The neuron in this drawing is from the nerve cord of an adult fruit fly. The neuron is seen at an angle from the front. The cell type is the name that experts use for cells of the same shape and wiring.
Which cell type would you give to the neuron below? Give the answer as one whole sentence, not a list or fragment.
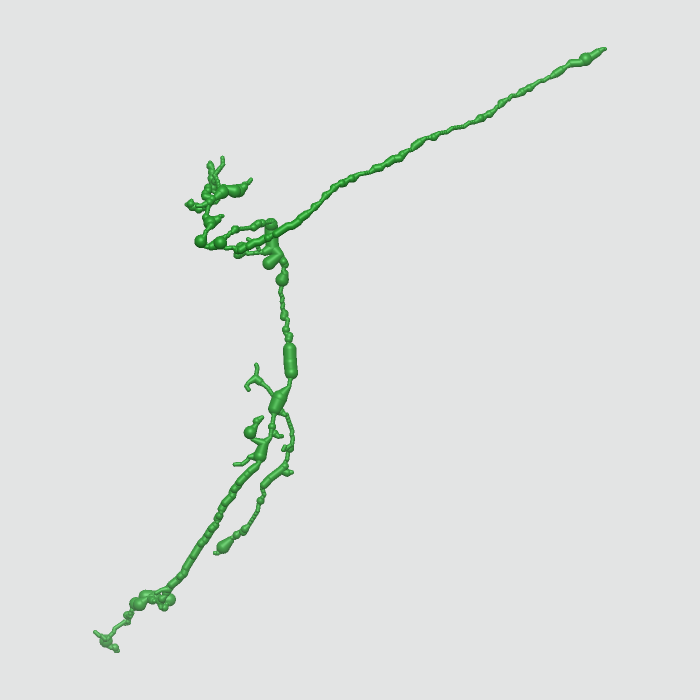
The neuron has SNta03 as its cell type.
